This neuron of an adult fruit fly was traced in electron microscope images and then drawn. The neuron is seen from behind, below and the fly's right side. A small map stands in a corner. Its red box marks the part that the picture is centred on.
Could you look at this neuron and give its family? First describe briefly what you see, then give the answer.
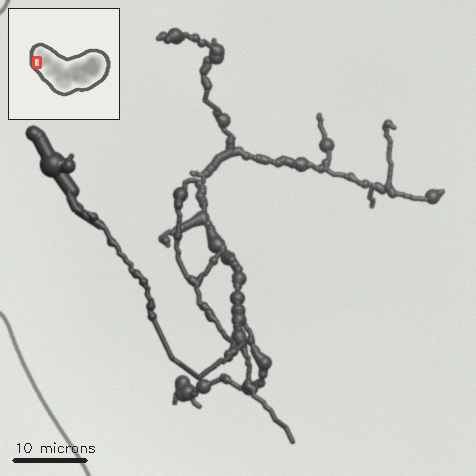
By the scale bar it is about 60 microns wide in this view. As drawn here it is about as wide as it is tall. This is a nerve-cord intrinsic neuron. The family is hemilineage 13A.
